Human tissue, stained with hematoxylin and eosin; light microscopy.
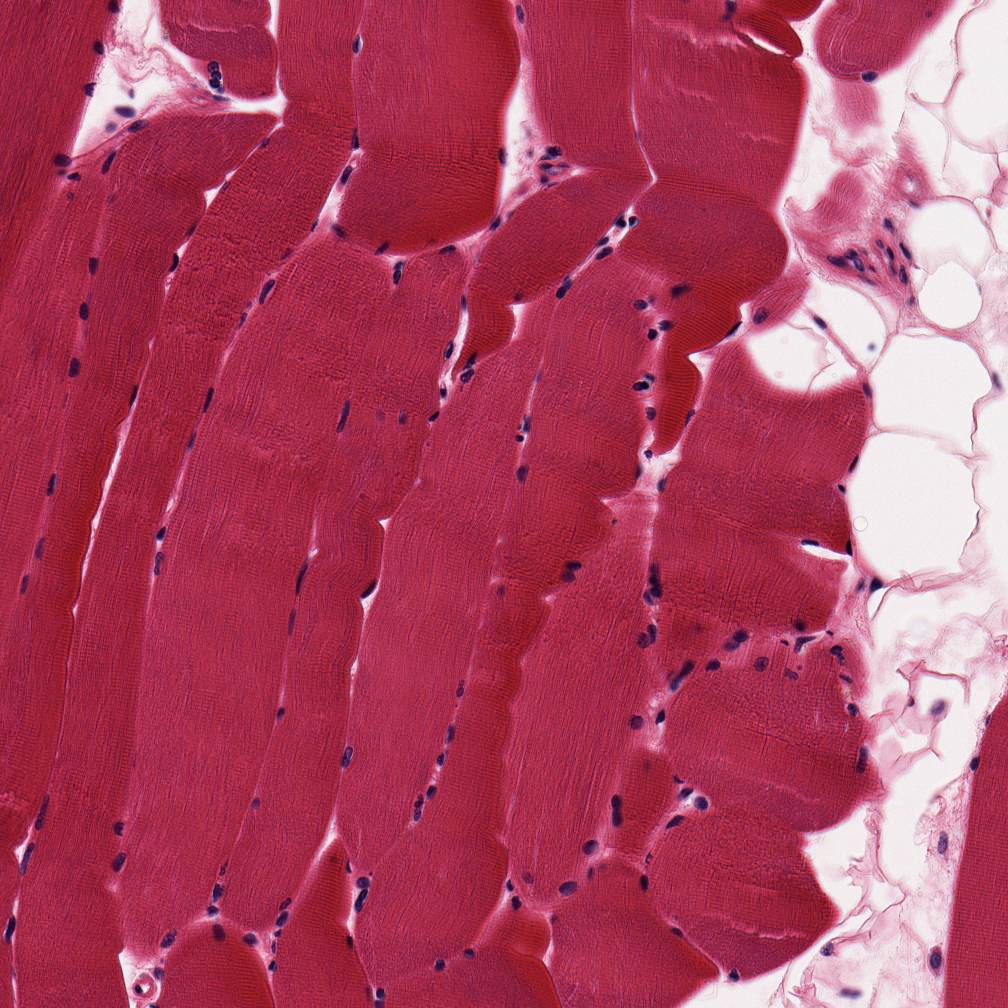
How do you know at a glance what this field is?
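Skeletal muscle is the principal tissue, its fibres a deep, even pink-red. Two features confirm it: fine cross-striations across the fibres, and flattened dark nuclei at their edges rather than centres.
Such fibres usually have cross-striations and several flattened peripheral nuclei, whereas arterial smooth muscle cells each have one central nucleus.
A cluster of thin-walled, empty-looking adipocytes lies along the right edge.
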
